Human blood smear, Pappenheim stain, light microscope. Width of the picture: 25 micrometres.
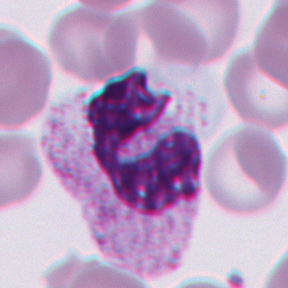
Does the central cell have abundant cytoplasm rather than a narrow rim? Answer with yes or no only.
Yes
